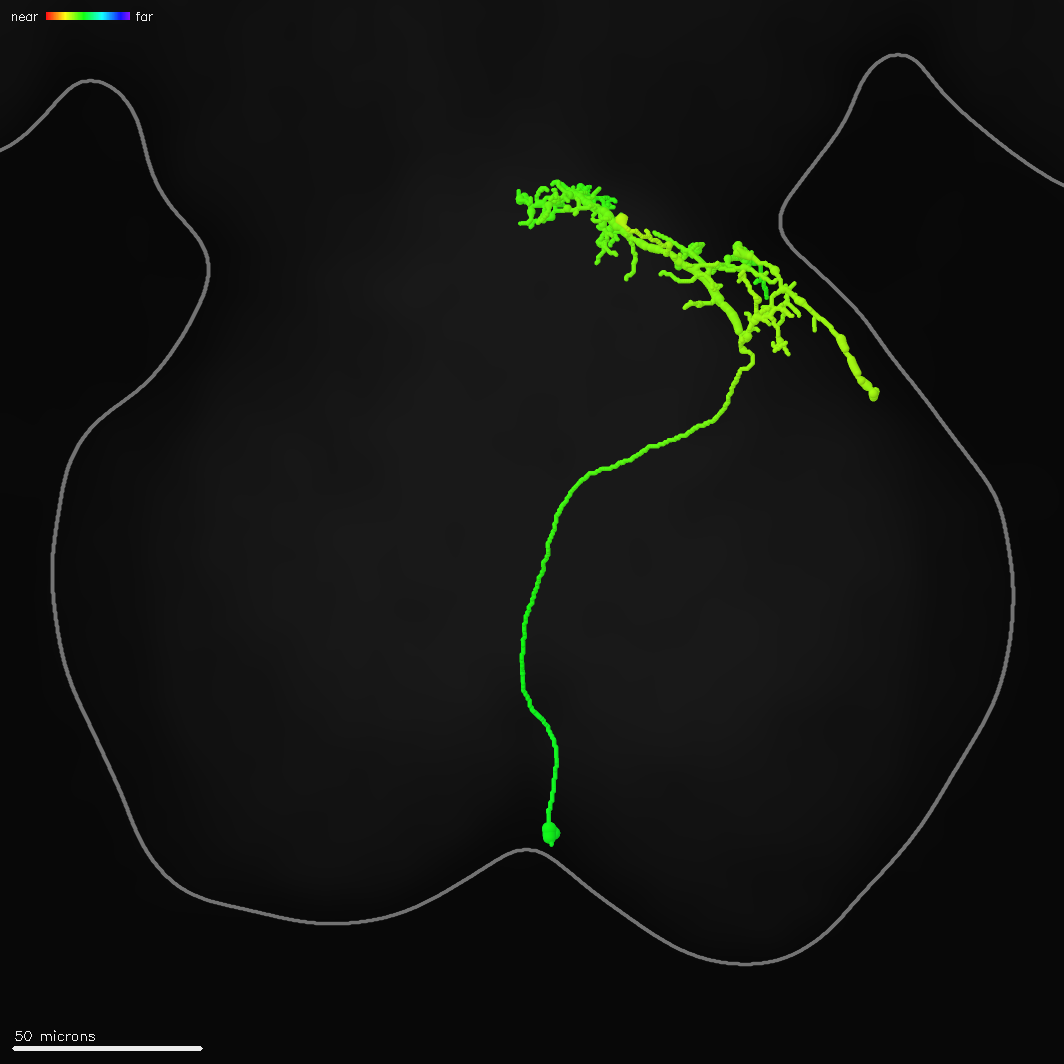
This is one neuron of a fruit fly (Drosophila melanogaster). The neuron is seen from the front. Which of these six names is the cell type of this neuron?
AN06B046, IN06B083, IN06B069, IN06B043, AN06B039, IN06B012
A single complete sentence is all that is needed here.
By cell type, this neuron is classified as IN06B069.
